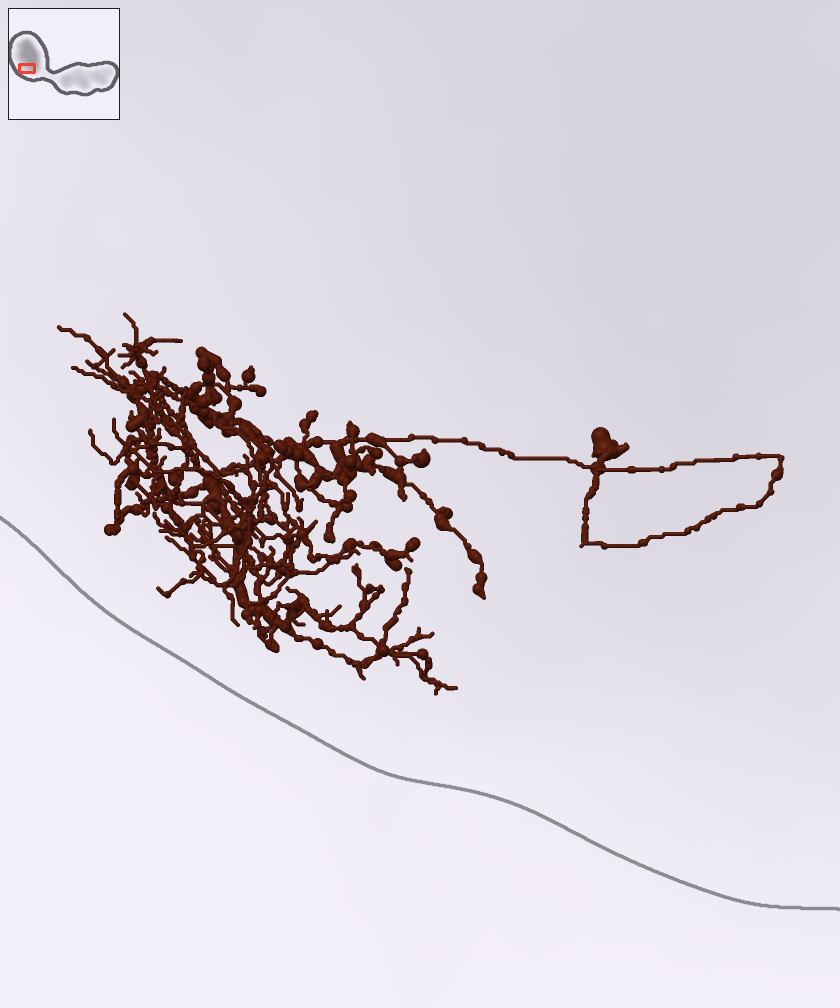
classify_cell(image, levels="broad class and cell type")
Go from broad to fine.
central-brain intrinsic neuron; GNG259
